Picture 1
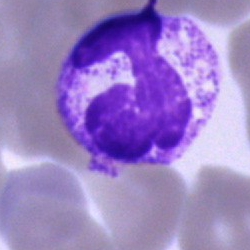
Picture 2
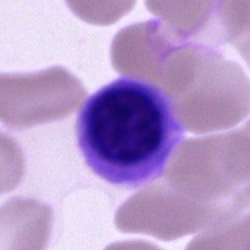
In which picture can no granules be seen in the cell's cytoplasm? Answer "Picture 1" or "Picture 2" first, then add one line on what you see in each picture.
Picture 2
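What picture 1 shows: Many fine purple granules are scattered through the cytoplasm.
What picture 2 shows: The cytoplasm shows no granules.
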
